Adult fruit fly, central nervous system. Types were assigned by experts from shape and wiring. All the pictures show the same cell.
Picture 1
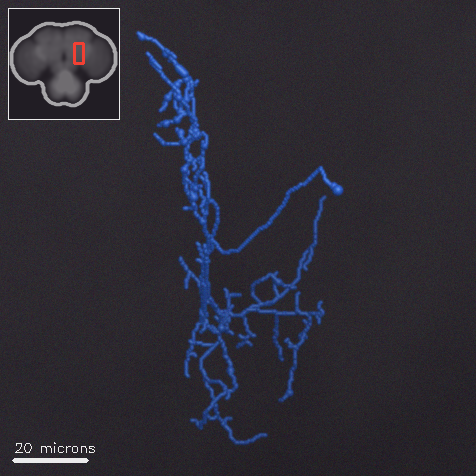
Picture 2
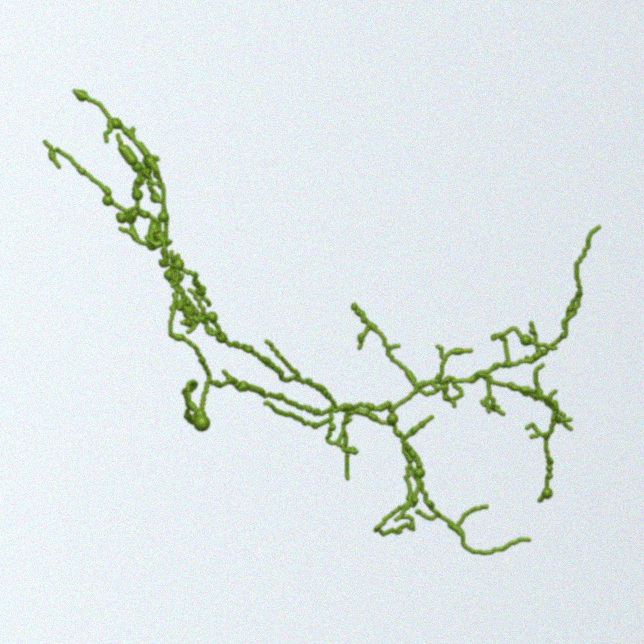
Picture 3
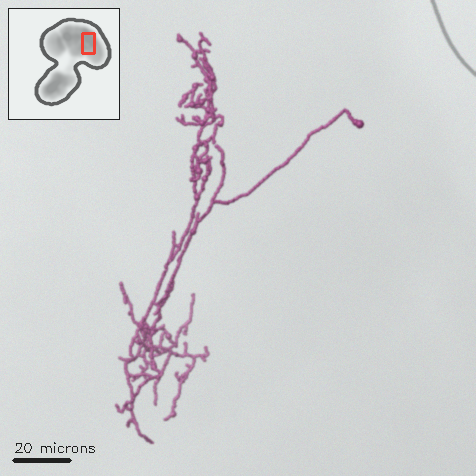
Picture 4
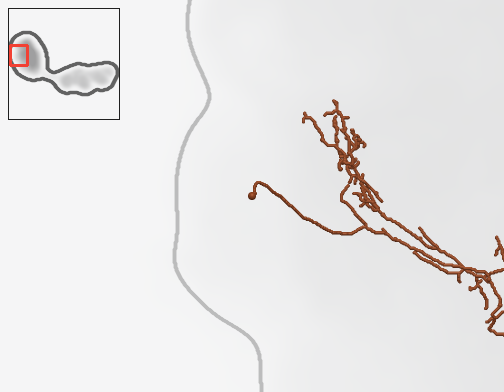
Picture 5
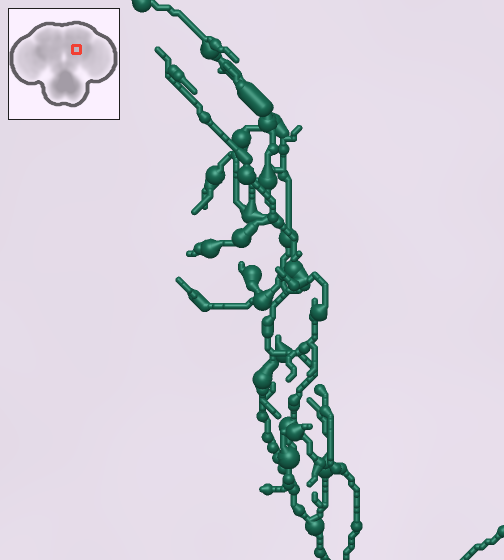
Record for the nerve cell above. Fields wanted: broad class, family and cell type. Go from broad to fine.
central-brain intrinsic neuron; hemilineage LALa1_posterior; CB2950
